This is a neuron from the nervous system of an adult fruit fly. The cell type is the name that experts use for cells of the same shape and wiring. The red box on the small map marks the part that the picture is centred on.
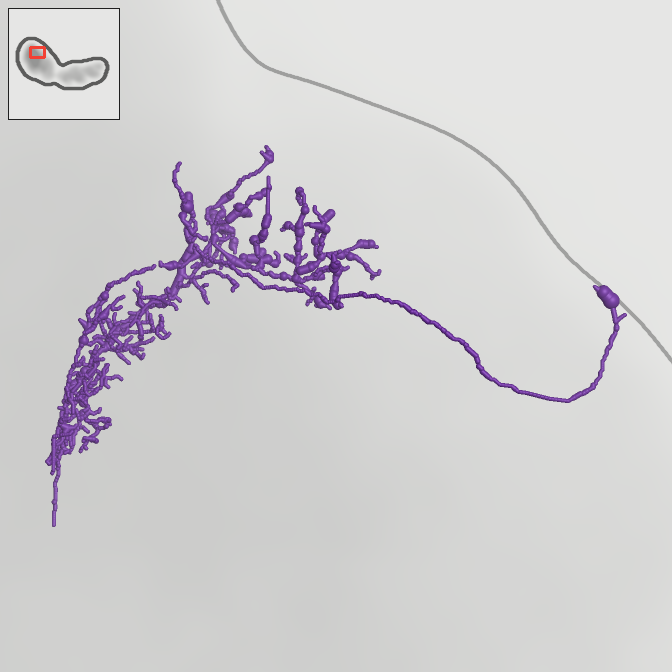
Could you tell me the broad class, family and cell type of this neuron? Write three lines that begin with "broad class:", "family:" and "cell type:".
broad class: central-brain intrinsic neuron
family: hemilineage DL1_dorsal
cell type: MBON23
